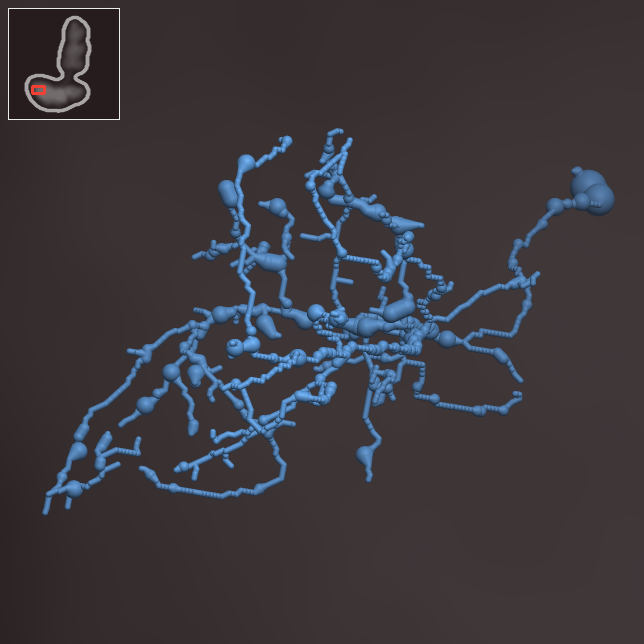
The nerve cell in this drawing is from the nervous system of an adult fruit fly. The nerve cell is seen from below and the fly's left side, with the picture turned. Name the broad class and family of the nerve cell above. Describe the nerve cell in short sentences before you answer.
It is in the brain and does not reach the nerve cord. The picture shows dozens of branch ends. Its broad class is central-brain intrinsic neuron. Its family is hemilineage SLPpm1.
